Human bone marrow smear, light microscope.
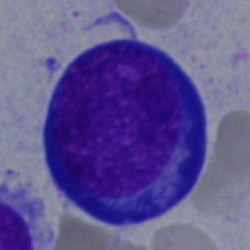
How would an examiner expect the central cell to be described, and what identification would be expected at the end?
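First, position: the nucleus sits off-centre toward the upper left. Second, cytoplasm colour: deep blue. Third, rim: the cytoplasm forms a rim that is widest at the lower right. Fourth, a paler zone lies in the cytoplasm next to the nucleus at the lower right. Name: proerythroblast.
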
